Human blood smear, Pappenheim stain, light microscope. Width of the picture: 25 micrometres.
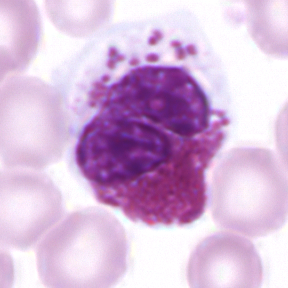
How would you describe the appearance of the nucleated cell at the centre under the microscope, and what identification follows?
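Two lobes make up the nucleus, one at the upper right of the cell, the other at the lower left. Their chromatin is dark purple and coarsely clumped. Up at the upper left, where there are no granules, the cytoplasm looks pale, nearly colourless. It's an eosinophil.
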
